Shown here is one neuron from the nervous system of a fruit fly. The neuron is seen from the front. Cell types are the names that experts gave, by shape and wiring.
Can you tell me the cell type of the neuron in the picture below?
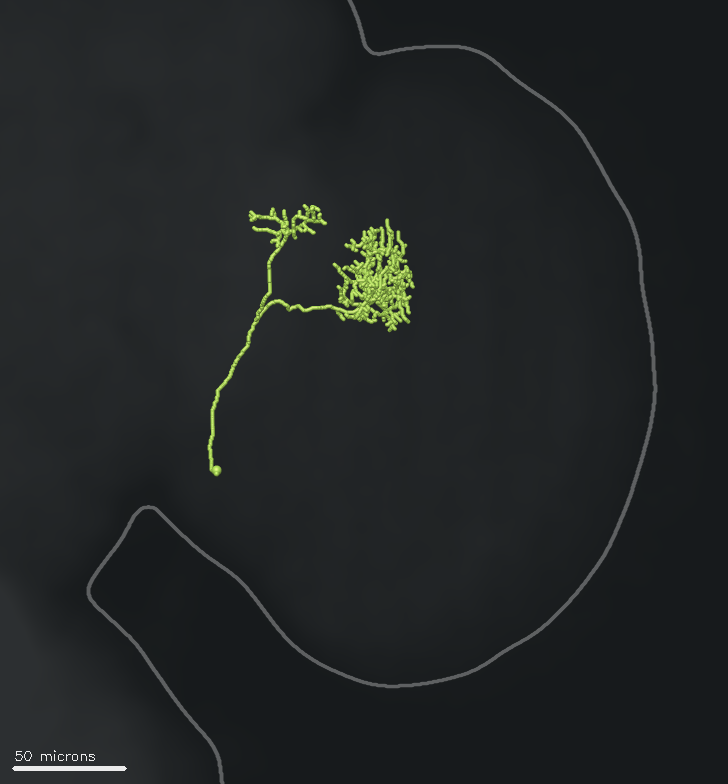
LC15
